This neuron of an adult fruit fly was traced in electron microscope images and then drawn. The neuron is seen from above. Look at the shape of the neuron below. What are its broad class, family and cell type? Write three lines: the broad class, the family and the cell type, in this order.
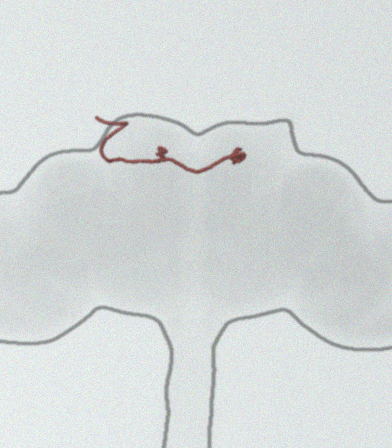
sensory neuron entering the brain
class olfactory
ORN_DC4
